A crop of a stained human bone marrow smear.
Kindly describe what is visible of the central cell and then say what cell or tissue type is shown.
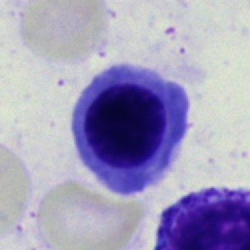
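Start with the nucleus: it sits slightly off-centre, toward the left. Its chromatin stains dark purple and looks dense all through. Now the cytoplasm: it is blue, and it makes a complete rim around the nucleus. This cell is an erythroblast.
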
